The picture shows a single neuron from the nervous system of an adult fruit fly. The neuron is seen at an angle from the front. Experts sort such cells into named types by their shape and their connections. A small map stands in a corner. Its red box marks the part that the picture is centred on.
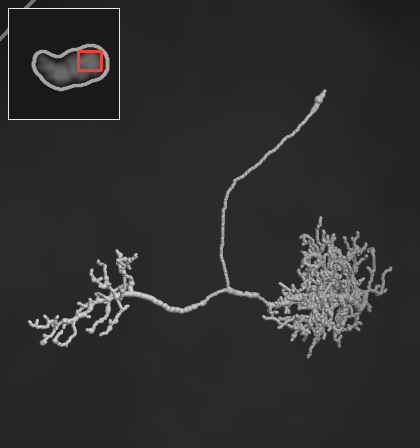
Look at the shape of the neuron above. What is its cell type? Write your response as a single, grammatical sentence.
In terms of cell type, the neuron is LPLC4.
